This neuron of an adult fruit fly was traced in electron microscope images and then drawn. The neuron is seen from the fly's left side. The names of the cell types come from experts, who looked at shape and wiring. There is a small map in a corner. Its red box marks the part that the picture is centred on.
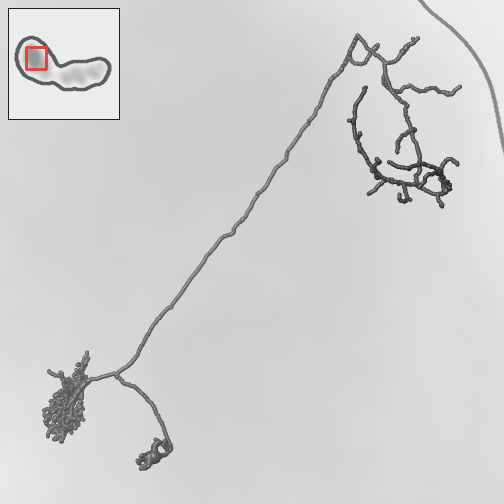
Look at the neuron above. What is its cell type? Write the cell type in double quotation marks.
"VC5_lvPN"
